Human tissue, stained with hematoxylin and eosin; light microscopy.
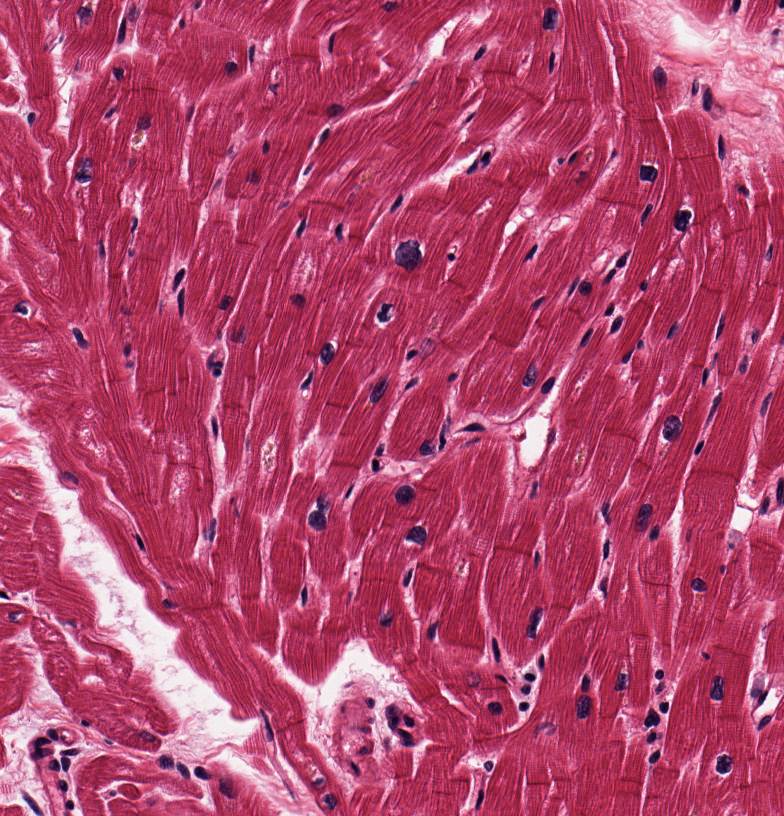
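Left ventricle of the heart. Branching muscle fibres join neighbours, forming a meshwork rather than separate parallel strands. Nuclei are single and central. Some fibres show a pale zone at the nuclear poles with faint yellow-brown granules. Lower left, a wide pale space with wispy loose pink material separates a smaller fibre group from the main mass.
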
